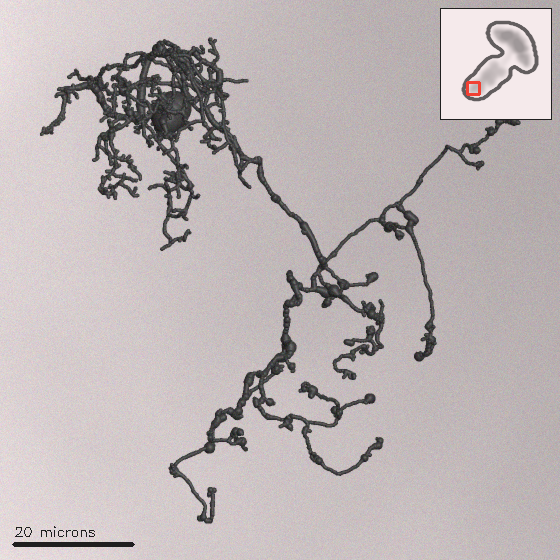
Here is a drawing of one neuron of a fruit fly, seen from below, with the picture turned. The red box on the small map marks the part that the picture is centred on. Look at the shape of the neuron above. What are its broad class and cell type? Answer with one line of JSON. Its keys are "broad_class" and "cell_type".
{"broad_class": "nerve-cord intrinsic neuron", "cell_type": "INXXX395"}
